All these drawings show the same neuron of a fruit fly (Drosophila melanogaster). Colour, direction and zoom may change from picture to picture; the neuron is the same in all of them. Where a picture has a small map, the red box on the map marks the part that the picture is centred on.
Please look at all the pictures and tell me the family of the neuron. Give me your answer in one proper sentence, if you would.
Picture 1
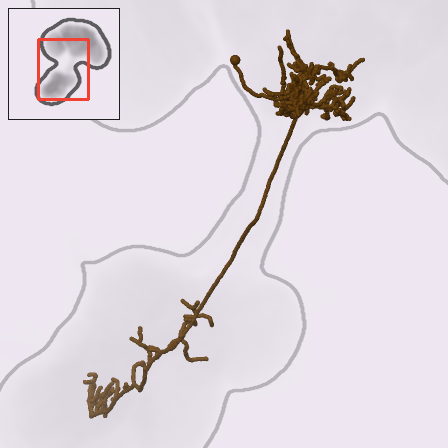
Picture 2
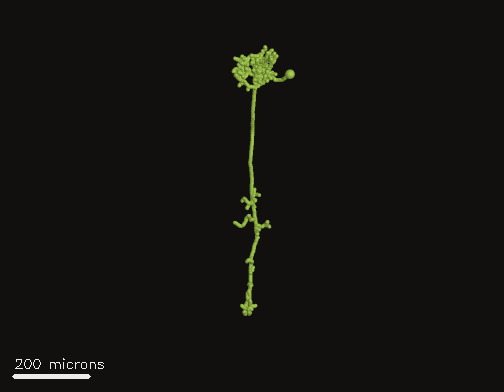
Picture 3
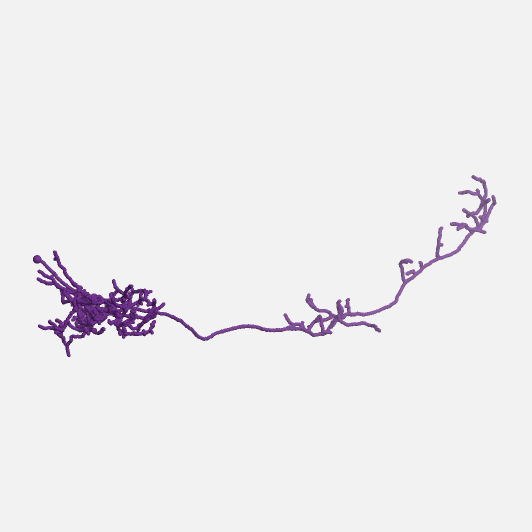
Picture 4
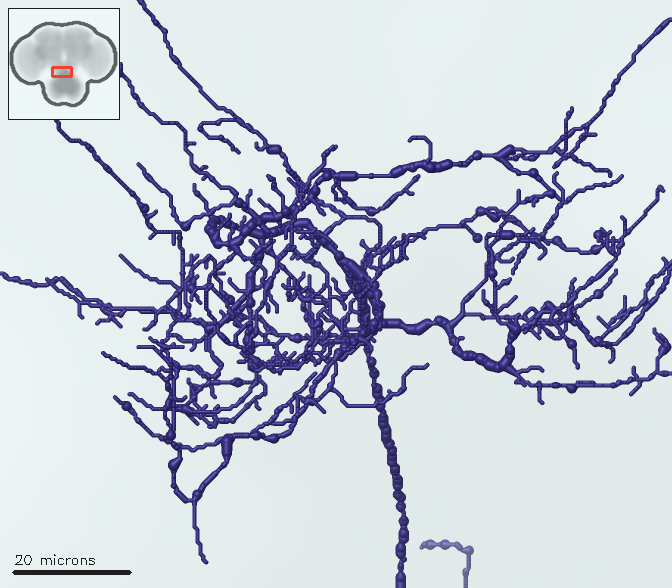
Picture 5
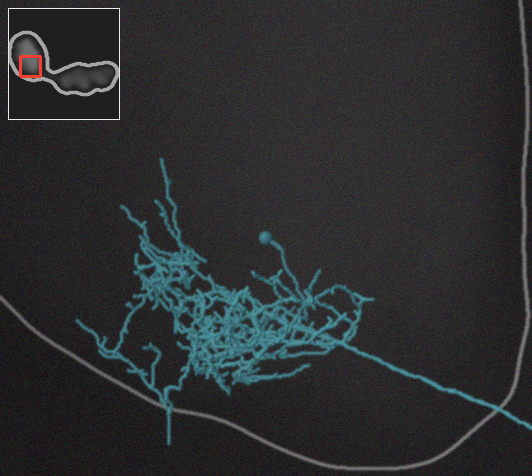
Under the family hemilineage 17A is grouped this neuron.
